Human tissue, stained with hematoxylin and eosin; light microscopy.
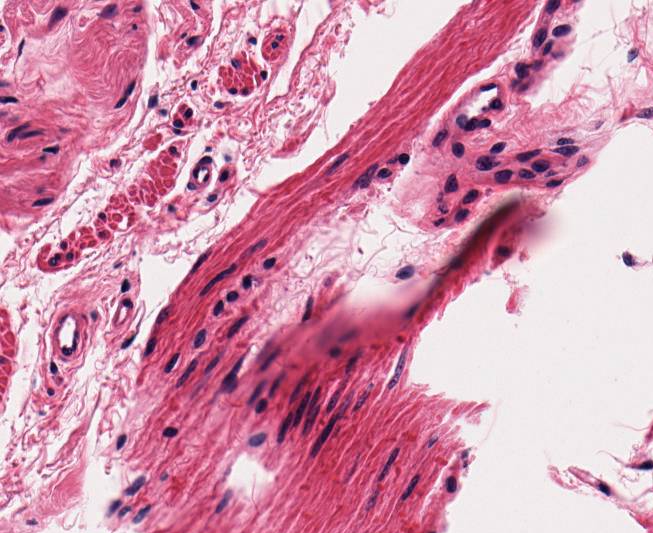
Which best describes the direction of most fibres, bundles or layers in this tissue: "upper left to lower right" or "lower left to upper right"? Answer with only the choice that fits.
Lower left to upper right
